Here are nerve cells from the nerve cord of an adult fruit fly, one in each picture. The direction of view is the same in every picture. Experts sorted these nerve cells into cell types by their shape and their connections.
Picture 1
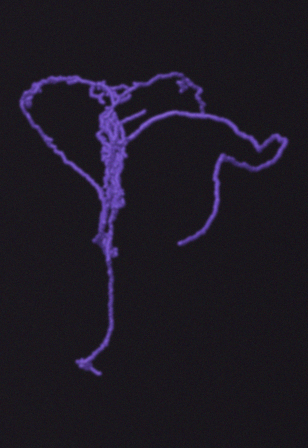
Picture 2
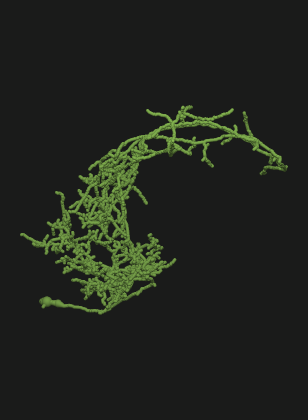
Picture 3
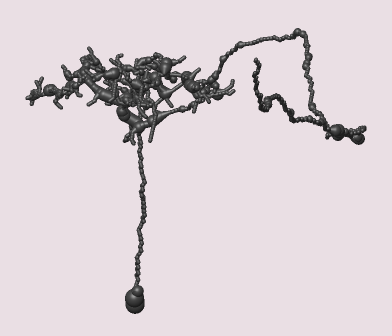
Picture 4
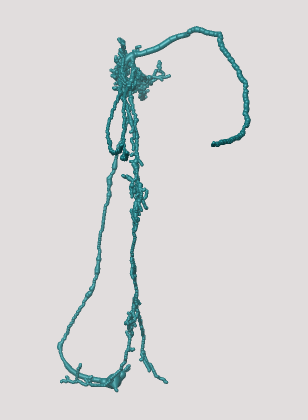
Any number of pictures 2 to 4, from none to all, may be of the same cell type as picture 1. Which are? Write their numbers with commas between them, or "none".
4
